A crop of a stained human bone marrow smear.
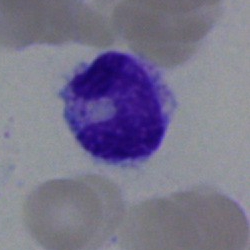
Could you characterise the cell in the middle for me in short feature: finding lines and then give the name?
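Outline: roughly round, slightly ragged margin
Nucleus: fills most of the cell
Cytoplasm: a narrow rim, pale bluish-lilac
Pale patch: unstained, left-central, bordered by nucleus
Cell: band neutrophil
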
